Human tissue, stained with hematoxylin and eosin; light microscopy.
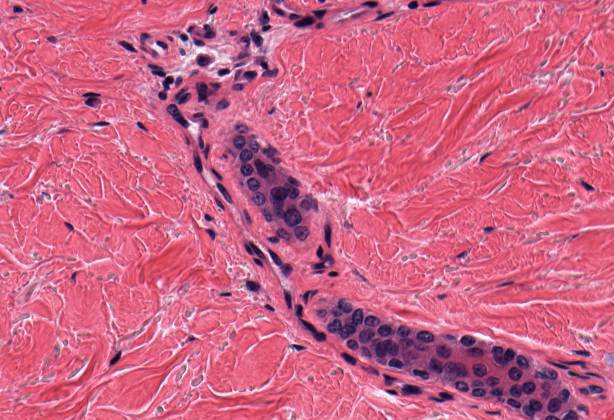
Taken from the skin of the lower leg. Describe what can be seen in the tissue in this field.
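The cell groups are solid and lack a central lumen. Their nuclei are round and fairly uniform. Flattened cells with elongated nuclei line the edges of the groups. Most of the field is filled by dense pink collagen bundles containing few scattered spindle nuclei.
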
